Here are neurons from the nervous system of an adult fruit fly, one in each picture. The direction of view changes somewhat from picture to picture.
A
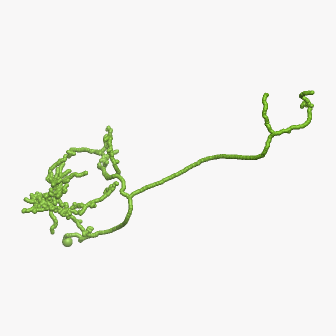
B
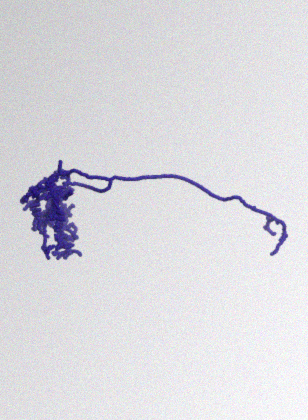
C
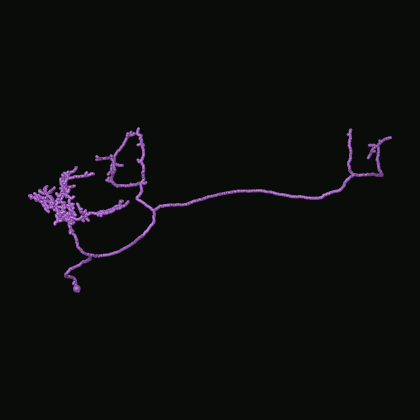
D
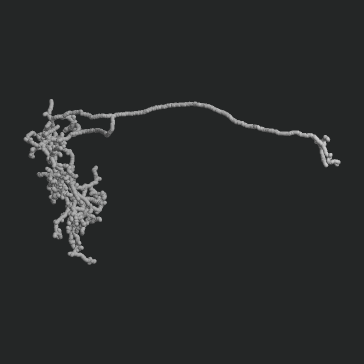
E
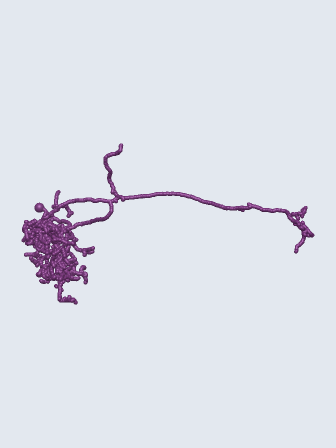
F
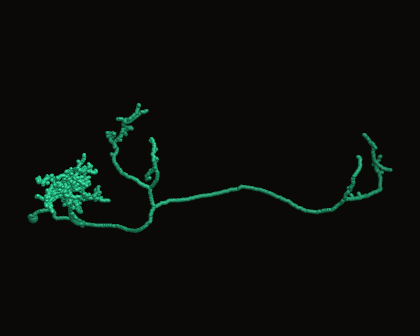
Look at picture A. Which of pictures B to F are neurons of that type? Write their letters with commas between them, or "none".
C, F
